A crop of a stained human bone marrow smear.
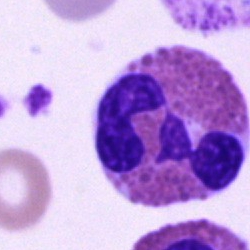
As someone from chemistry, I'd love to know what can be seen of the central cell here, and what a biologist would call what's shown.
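First, the outline: round and smooth. Next, the nucleus: no nucleoli are visible in it. Then the surface: it shows neither projections nor blebs. Last, the name: eosinophil.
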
